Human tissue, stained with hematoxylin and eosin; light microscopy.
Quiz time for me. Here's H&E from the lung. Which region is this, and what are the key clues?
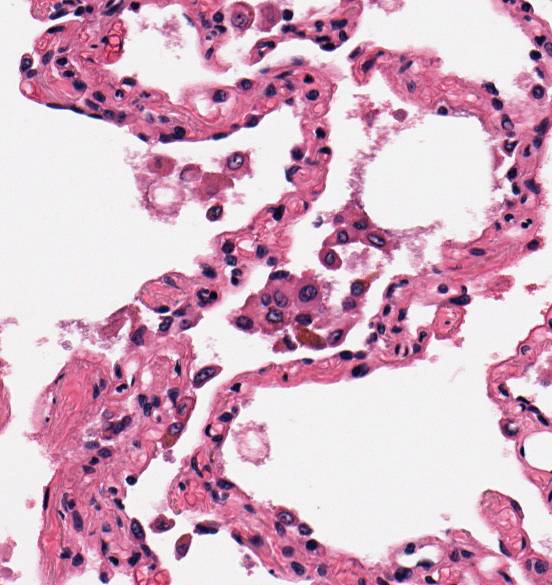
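This is alveolus: thin branching septa outline large empty spaces across the field.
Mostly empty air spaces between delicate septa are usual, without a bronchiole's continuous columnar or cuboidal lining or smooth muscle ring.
Next, flattened cells with dark oval nuclei line the septa. Last, the contents: red blood cells sit within the septa at the upper left, and a small cluster of large rounded cells with abundant pink cytoplasm lies free in a space near the centre.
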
